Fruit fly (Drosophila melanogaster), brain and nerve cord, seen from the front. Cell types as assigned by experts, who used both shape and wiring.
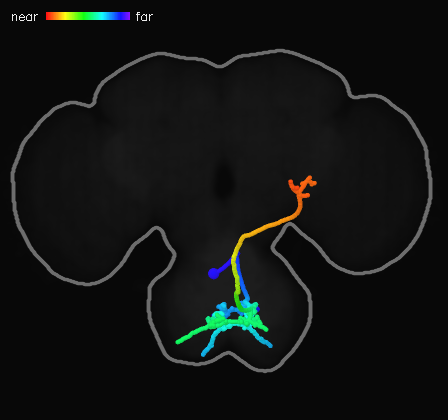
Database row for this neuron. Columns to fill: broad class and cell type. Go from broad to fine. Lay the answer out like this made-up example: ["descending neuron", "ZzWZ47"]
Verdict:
["ascending neuron", "ANXXX007"]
